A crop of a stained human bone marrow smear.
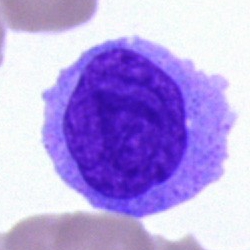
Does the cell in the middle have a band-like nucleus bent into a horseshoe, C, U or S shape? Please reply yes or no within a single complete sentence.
No, the nucleus is not a curved band but one compact round or oval mass.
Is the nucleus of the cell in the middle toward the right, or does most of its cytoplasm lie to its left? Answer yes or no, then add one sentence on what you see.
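No. The nucleus lies toward the left, leaving a wider band of cytoplasm on the right.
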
